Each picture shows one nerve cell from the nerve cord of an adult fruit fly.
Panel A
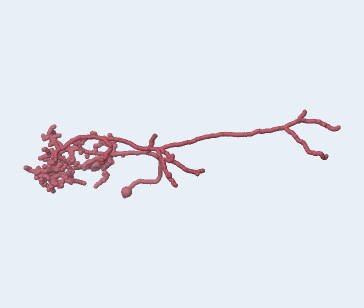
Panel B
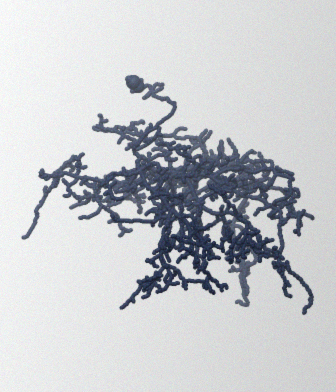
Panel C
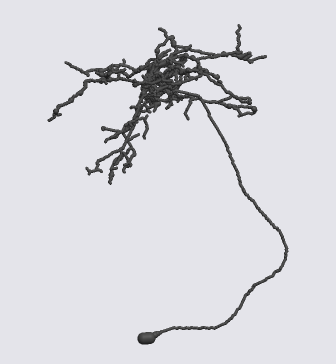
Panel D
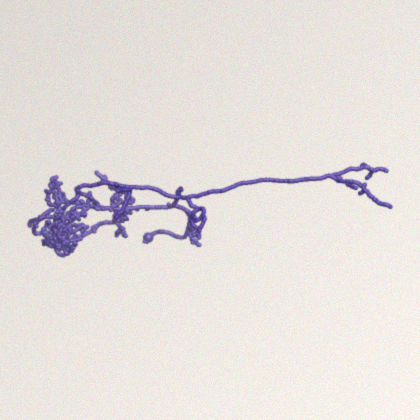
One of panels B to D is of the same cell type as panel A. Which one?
D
